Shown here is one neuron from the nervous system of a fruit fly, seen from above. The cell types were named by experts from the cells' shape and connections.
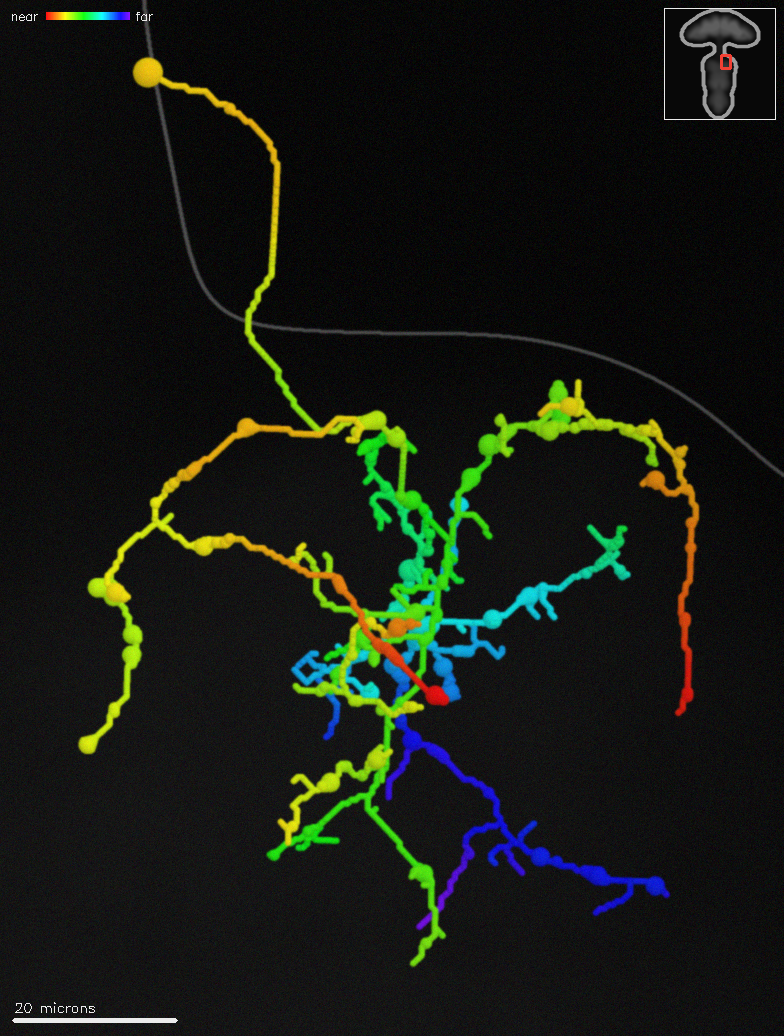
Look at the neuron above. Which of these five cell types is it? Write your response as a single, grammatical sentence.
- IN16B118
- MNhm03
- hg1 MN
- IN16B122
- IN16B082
The cell type IN16B122 is the type of this neuron.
